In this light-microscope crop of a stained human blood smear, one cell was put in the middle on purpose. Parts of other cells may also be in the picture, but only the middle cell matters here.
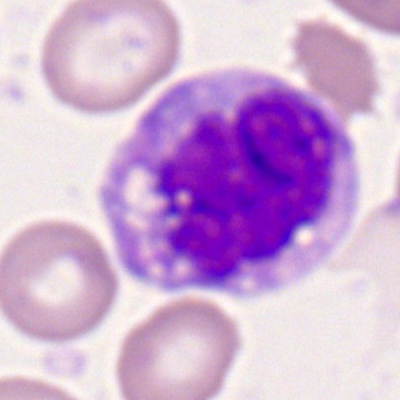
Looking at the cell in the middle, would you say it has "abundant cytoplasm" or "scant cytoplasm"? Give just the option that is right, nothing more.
Abundant cytoplasm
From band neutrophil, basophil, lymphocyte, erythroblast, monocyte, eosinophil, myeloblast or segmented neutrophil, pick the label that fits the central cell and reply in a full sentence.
The cell at the middle of the frame should be recorded as a monocyte.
